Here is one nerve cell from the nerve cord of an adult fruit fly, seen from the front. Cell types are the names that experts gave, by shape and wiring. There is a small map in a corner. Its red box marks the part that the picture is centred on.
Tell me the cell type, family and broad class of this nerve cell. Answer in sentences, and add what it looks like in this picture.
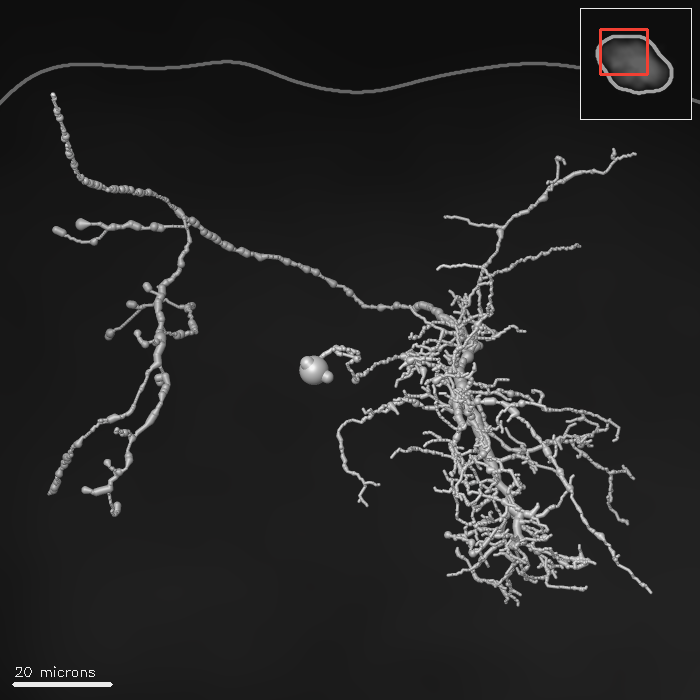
It is of cell type AN07B106. The family is hemilineage 07B. This is an ascending neuron. By the scale bar it is about 130 microns wide in this view. As drawn here it is about as wide as it is tall.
